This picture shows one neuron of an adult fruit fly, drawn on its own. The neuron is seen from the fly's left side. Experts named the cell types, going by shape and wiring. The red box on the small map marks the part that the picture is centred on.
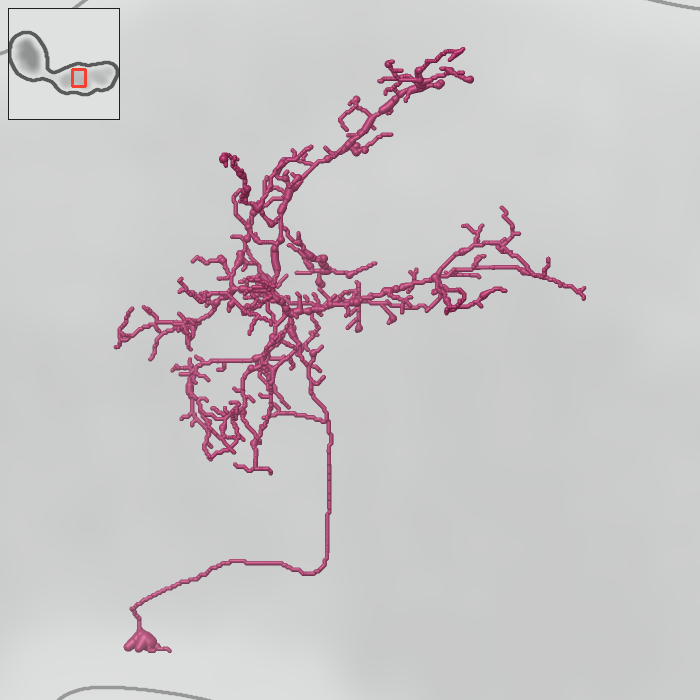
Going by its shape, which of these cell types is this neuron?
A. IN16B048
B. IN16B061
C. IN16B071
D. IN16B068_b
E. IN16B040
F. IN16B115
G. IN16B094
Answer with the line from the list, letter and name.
D. IN16B068_b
